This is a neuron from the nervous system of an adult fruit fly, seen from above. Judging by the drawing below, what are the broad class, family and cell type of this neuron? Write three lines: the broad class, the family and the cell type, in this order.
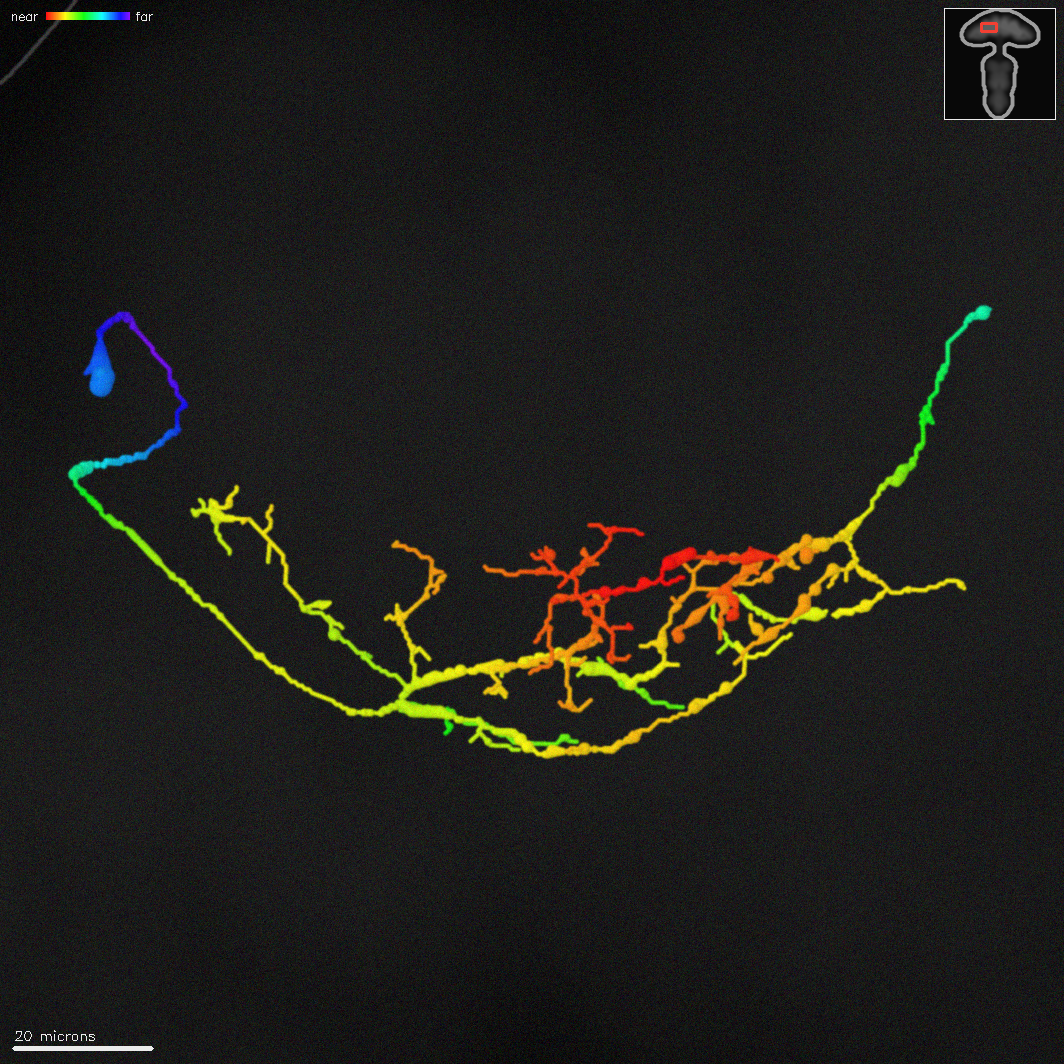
central-brain intrinsic neuron
hemilineage SLPav2
SLP173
